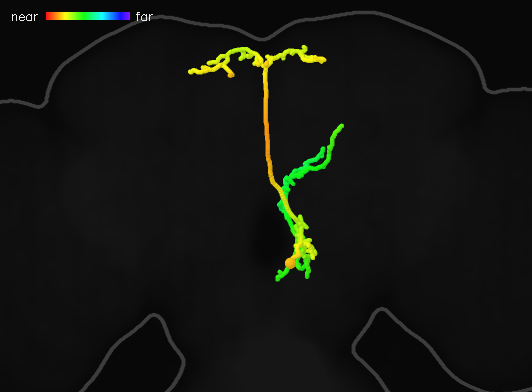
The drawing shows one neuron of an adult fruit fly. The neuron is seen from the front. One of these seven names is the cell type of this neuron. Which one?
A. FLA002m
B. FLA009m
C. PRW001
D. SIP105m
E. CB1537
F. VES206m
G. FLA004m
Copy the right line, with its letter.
F. VES206m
